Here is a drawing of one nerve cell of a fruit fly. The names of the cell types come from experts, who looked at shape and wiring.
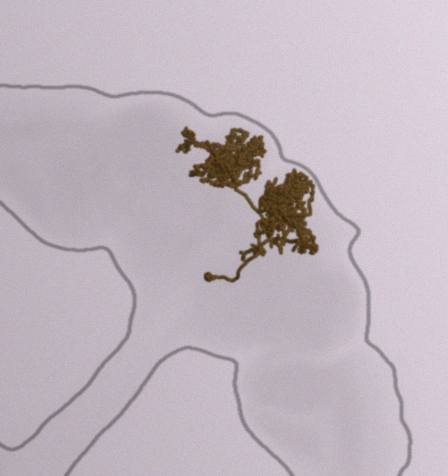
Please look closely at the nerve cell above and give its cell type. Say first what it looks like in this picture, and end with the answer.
It lies in the brain. Its cell body lies in the middle of the picture. This is a central-brain intrinsic neuron. The cell type is SMP384.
